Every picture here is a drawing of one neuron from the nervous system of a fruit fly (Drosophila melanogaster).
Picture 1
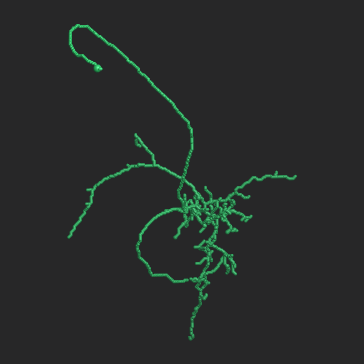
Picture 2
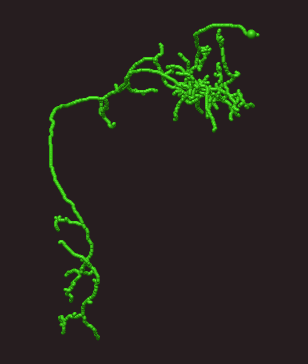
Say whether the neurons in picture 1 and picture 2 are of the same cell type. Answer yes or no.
no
